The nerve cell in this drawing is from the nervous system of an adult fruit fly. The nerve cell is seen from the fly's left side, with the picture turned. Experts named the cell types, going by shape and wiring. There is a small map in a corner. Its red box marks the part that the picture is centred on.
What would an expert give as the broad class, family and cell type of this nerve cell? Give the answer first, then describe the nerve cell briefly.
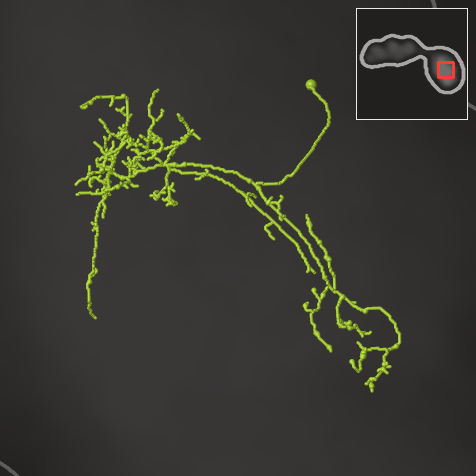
This is a central-brain intrinsic neuron. Its family is hemilineage LALa1_posterior. It is of cell type LAL064. Dozens of branch ends can be seen. In this view it is about as wide as it is tall.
